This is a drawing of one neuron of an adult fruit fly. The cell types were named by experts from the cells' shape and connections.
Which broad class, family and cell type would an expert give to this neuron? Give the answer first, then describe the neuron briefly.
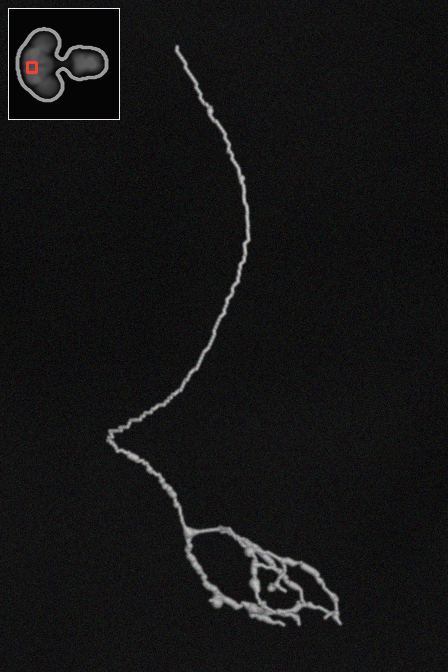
Its broad class is sensory neuron entering the brain. Its family is called class olfactory. It is of cell type ORN_VA6. No cell body is drawn. In this view it is taller than it is wide.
